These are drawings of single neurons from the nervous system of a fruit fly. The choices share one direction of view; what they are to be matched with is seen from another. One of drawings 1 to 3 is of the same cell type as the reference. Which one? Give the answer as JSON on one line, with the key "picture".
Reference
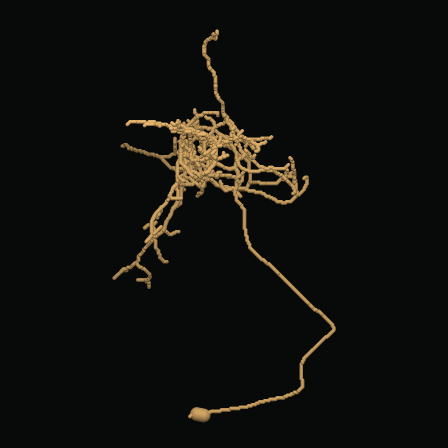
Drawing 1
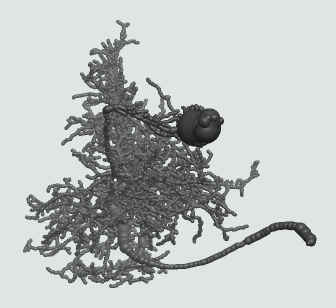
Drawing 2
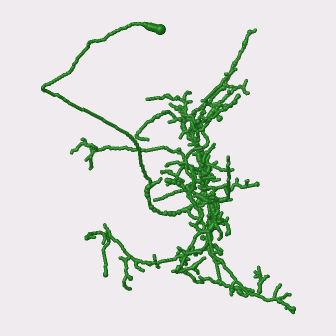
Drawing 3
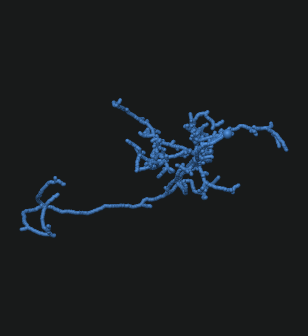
{"picture": 2}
